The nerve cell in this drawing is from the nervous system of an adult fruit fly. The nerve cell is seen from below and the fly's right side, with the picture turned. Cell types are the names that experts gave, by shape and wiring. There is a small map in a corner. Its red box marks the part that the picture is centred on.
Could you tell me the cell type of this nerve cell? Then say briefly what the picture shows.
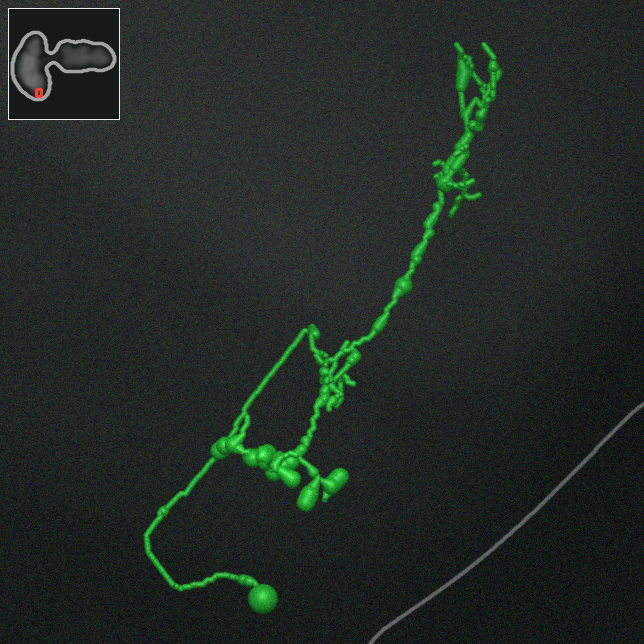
Its cell type is Mi13. This is an optic-lobe intrinsic neuron. It is in the brain and does not reach the nerve cord. The cell body is at the bottom of the picture.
